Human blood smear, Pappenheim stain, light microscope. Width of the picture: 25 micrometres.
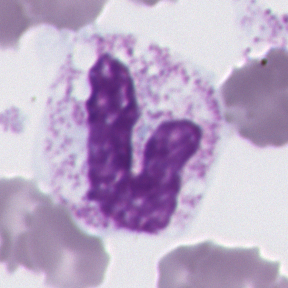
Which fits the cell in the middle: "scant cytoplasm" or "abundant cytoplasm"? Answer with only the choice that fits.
Abundant cytoplasm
